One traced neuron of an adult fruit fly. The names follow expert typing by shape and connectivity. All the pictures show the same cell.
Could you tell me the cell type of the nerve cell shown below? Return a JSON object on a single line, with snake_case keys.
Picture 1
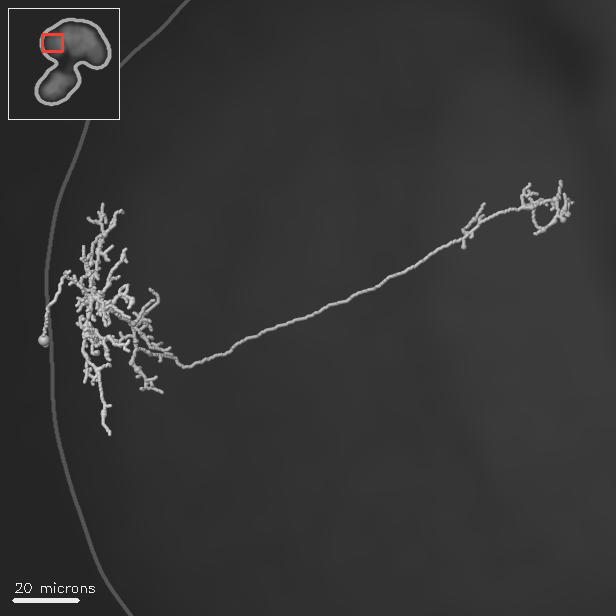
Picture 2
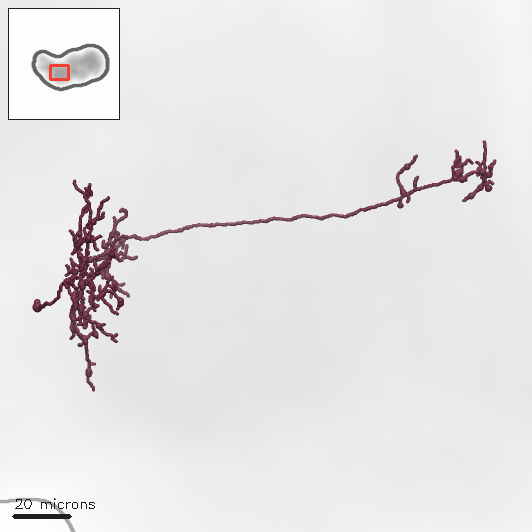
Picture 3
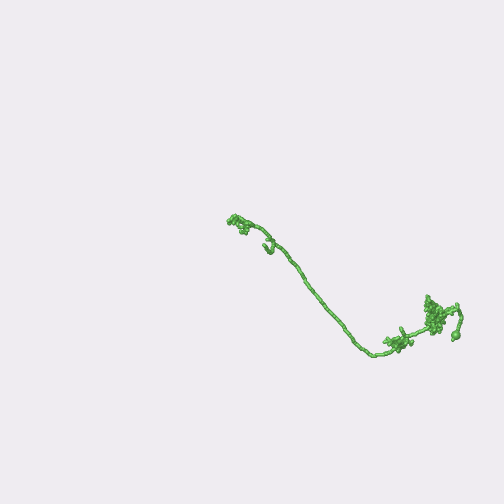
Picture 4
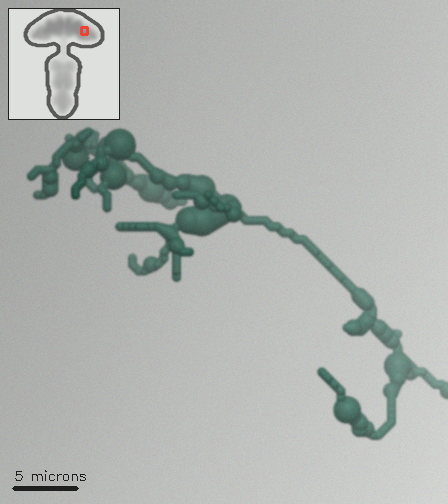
{"cell_type": "Tm16"}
